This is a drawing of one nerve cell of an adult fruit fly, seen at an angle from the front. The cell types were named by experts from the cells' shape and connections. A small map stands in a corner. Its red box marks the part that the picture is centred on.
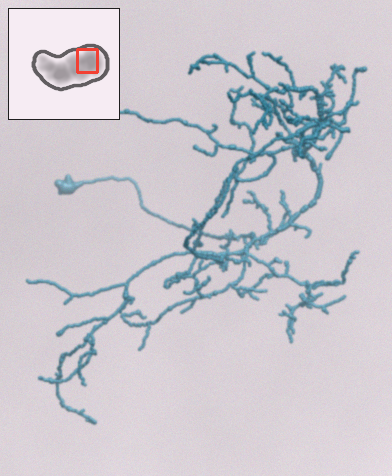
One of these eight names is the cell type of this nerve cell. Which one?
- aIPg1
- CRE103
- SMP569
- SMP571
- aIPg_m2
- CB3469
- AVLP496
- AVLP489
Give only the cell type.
aIPg1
